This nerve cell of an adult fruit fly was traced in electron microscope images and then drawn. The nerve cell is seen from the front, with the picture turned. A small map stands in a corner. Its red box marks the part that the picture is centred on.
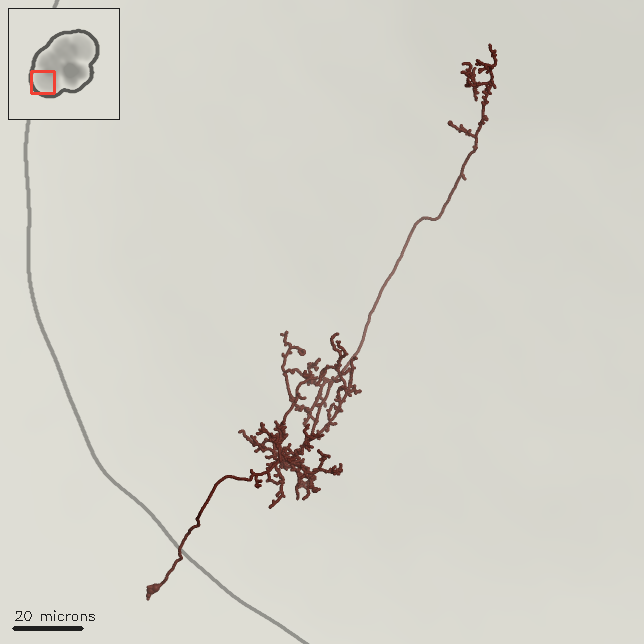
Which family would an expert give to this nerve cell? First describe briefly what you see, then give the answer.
By the scale bar it is about 170 microns tall in this view. As drawn here it is taller than it is wide. It is an optic-lobe intrinsic neuron. Its family is TmY.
